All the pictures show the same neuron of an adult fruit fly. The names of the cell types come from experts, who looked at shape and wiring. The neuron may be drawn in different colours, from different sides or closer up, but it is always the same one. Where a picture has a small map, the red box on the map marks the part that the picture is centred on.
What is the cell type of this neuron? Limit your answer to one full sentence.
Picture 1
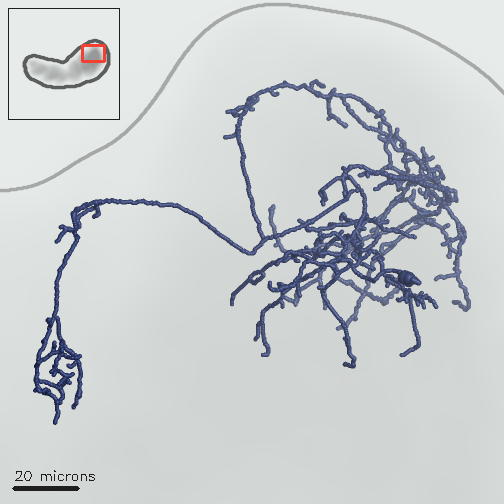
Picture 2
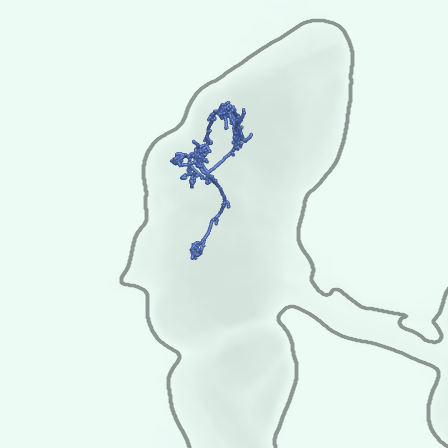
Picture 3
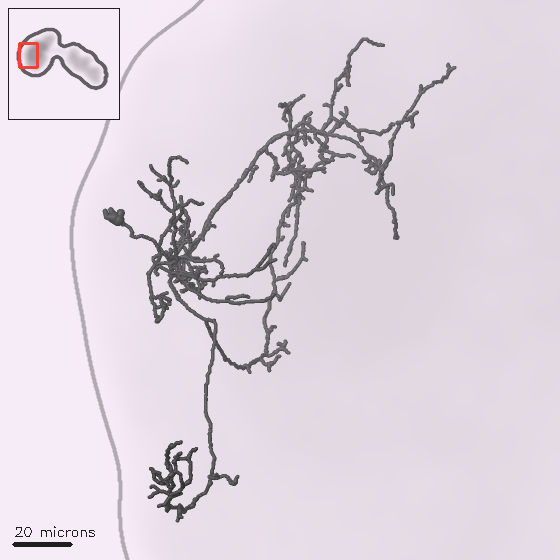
This neuron is a cell of type SMP703m.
